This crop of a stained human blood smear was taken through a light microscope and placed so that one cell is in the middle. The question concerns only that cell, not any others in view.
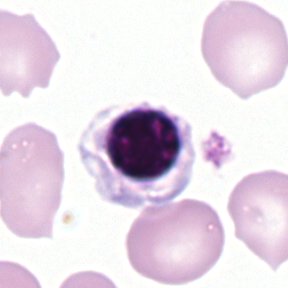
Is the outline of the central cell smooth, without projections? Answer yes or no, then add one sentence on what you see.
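No. The outer edge of the cell is irregular and ragged rather than smoothly round.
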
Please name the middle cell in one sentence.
By classification, the middle cell of this crop is an erythroblast.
